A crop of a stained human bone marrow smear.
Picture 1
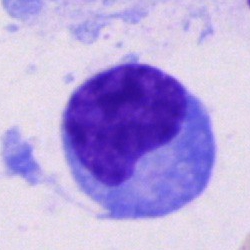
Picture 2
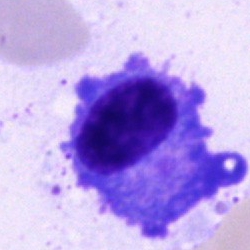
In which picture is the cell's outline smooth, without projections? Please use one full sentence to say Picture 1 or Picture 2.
Picture 1 is where the cell's outline is smooth.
